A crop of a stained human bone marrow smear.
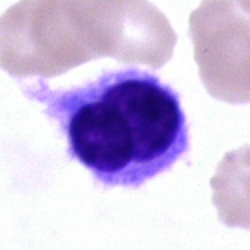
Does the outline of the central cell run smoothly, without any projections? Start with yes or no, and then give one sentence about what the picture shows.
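No. The cell outline is irregular, with cytoplasm drawn out towards the upper left.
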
